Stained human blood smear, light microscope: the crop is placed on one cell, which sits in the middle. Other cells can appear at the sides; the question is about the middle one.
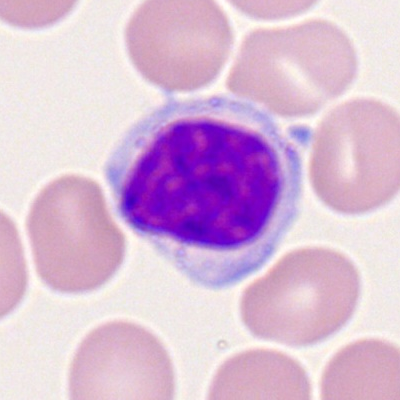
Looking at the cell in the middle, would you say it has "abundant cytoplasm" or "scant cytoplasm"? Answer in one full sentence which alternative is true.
The nucleus fills most of the cell.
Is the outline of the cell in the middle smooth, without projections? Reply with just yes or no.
No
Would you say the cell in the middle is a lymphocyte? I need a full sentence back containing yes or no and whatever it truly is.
Yes, the middle cell of the field is a lymphocyte.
